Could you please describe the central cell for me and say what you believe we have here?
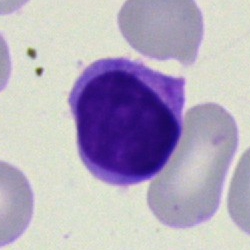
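The nucleus fills most of the cell, and its chromatin is dense and dark purple. No granules are seen in the cytoplasm. At the upper right, the cell edge is irregular and ragged. Answer: lymphocyte.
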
